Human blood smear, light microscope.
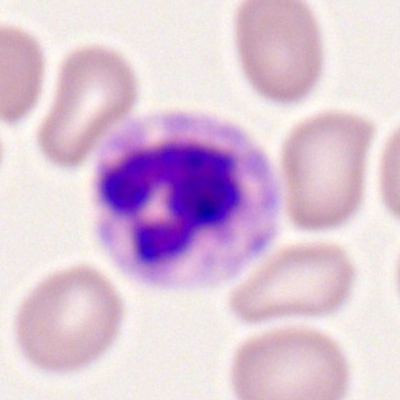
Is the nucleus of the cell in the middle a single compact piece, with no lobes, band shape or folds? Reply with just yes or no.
No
